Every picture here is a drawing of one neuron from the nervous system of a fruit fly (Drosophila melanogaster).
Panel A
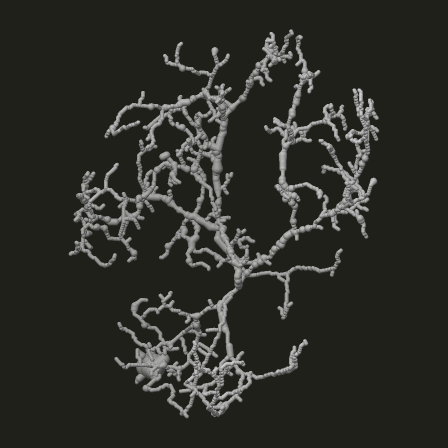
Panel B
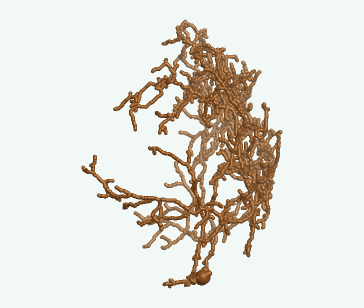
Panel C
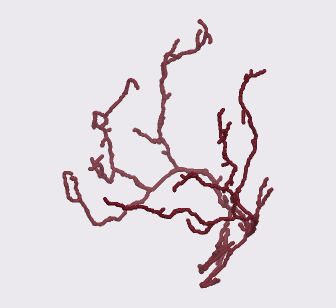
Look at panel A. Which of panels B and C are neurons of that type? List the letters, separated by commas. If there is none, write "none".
B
